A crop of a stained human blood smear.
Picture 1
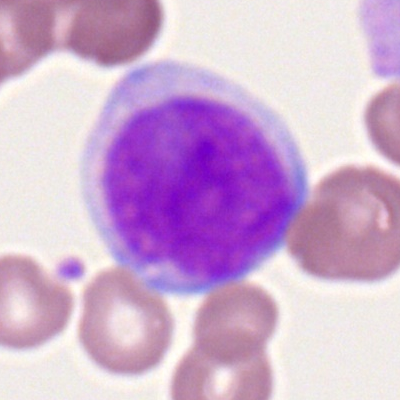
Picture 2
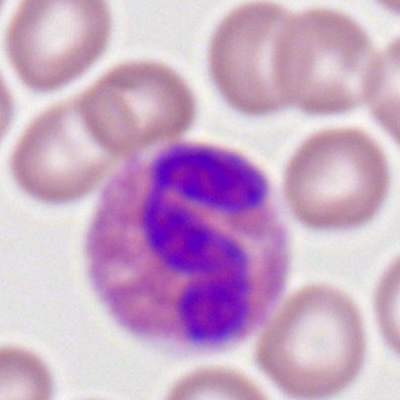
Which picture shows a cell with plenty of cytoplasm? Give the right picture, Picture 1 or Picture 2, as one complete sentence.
In picture 2, the cell has abundant cytoplasm.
